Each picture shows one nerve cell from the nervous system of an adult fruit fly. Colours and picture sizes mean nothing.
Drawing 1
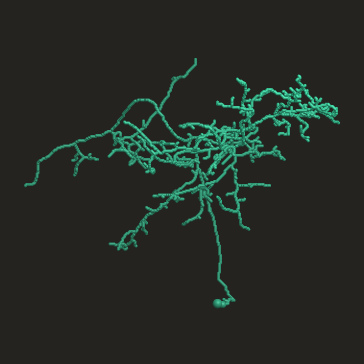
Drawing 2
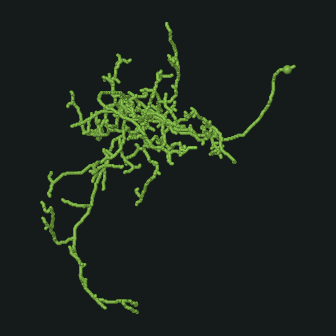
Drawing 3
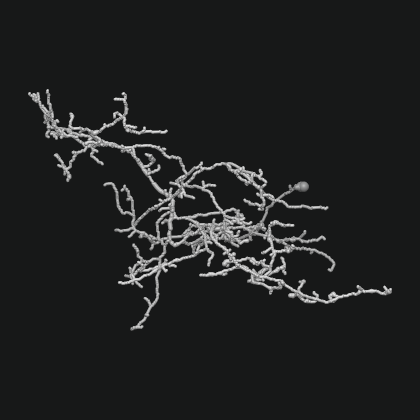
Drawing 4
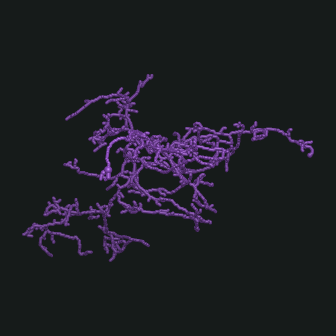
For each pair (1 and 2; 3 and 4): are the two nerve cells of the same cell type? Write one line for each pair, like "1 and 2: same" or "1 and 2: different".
1 and 2: different
3 and 4: same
